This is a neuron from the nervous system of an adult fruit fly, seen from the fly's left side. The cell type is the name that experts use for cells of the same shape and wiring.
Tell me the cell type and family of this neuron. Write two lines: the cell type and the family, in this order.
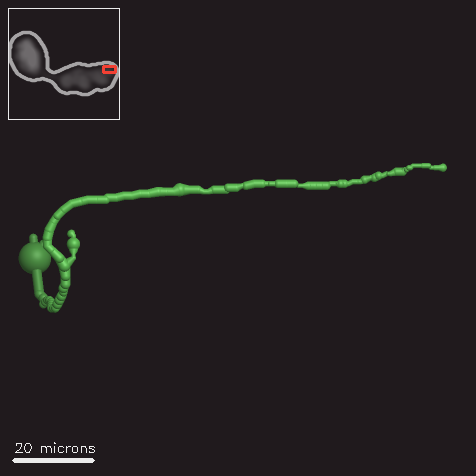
CAPA_b
hemilineage 05B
